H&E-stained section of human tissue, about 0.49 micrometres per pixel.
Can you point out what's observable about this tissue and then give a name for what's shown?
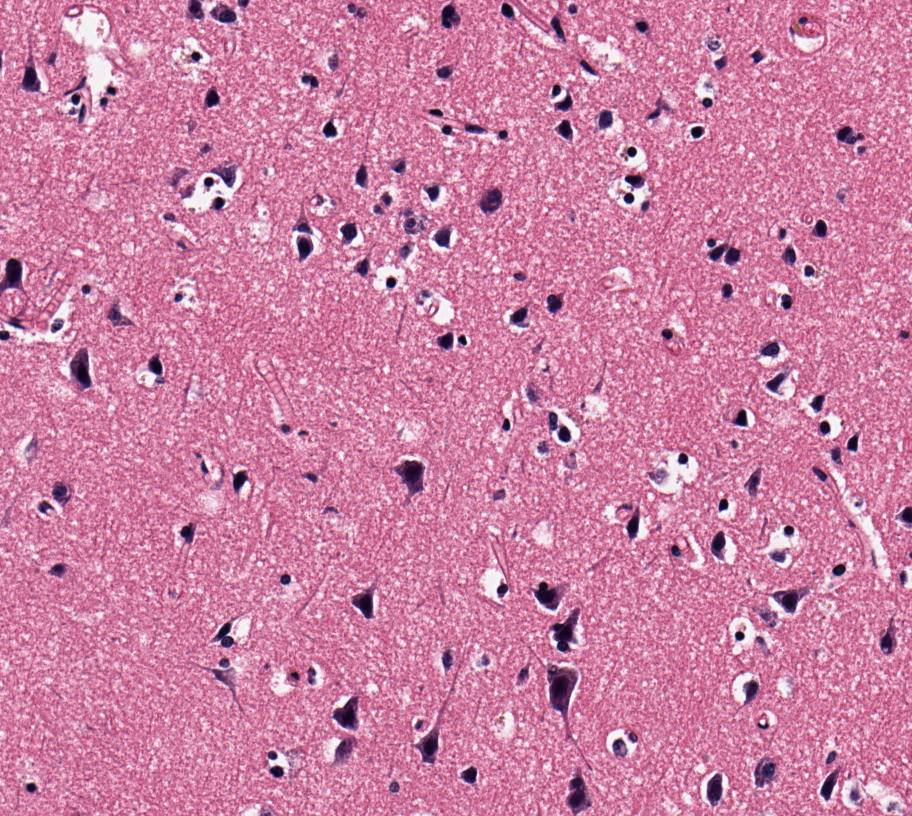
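Finely granular pink neuropil fills the entire field; cells lie singly within it, and there is no epithelium and no glands. Many larger cells are neurons with angular, triangular bodies, some tapering into one long process. Many neurons are shrunken and dark, nucleus and cytoplasm merging into a dense purple mass. Numerous small cells with round dark nuclei sit within clear halos. This is cerebral cortex.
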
